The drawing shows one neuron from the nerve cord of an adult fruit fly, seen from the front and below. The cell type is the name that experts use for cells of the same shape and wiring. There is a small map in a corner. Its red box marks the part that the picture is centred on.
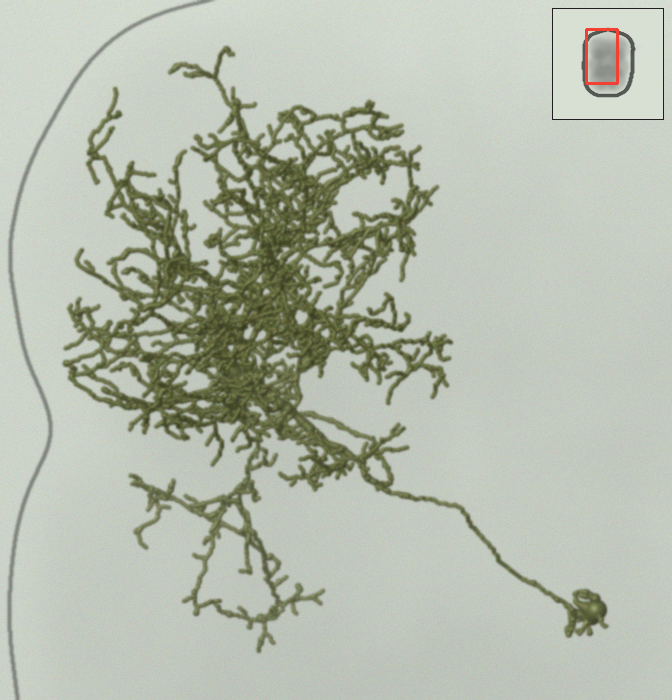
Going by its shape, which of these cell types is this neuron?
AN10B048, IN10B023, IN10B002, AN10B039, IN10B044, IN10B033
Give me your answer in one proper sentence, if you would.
Cell type IN10B002 is what this neuron is.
